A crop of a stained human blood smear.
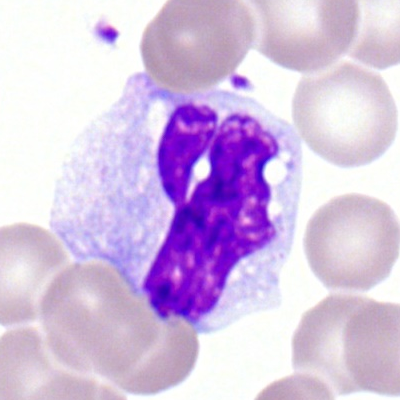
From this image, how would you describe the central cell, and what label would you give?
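Folded nucleus; a deep cleft splits its upper part into two limbs. Nucleus set toward the right, leaving a wider band of cytoplasm on the left. Several small clear round vacuoles against the nucleus. Fine, faint pinkish granules give the cytoplasm a dusty look. This is a monocyte.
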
